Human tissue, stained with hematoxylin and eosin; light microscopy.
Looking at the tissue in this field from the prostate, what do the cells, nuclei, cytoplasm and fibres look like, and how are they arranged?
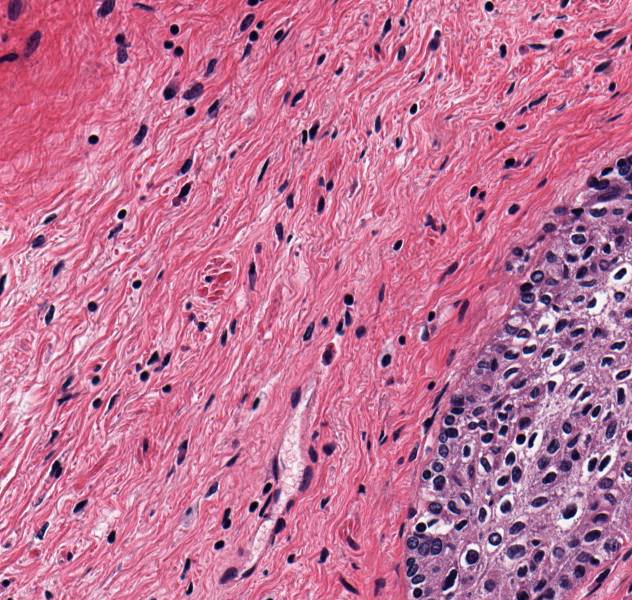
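Field: mostly fibrous stroma; a sheet of closely packed cells is confined to the lower right corner. Stromal nuclei: scattered, mostly slender, dark, spindle-shaped. Sheet nuclei: round to oval, much more crowded than the stroma's. Vessel: small, with red blood cells, just left of centre.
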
